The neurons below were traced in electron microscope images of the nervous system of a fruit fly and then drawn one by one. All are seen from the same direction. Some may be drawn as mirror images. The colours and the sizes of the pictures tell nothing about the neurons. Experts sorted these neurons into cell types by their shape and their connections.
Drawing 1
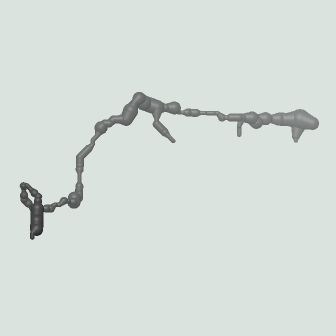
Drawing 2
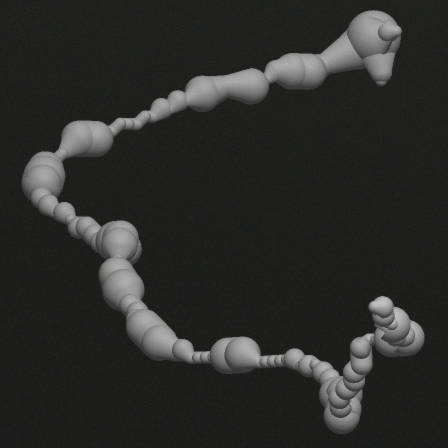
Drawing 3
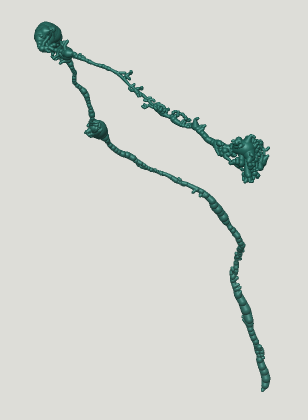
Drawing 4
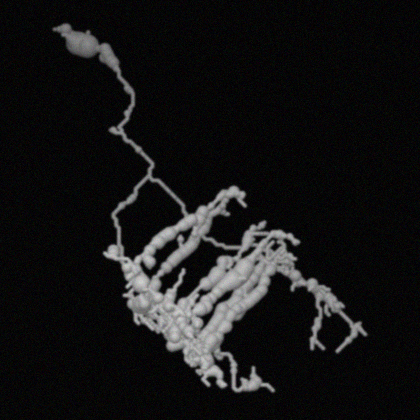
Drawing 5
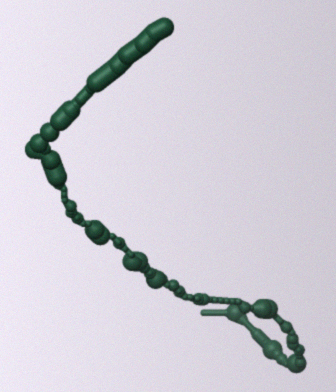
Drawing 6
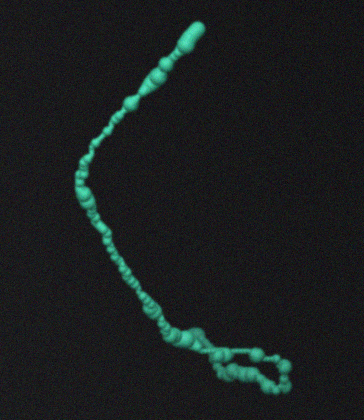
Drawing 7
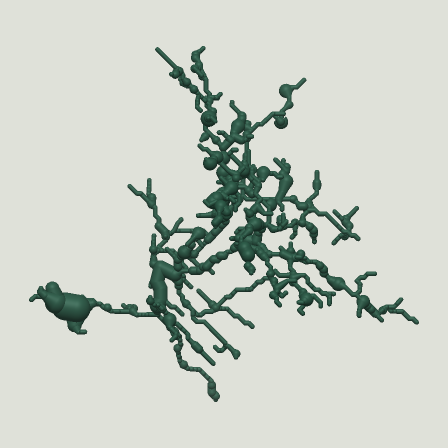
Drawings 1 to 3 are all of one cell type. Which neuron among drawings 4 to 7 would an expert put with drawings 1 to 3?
Drawing 6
